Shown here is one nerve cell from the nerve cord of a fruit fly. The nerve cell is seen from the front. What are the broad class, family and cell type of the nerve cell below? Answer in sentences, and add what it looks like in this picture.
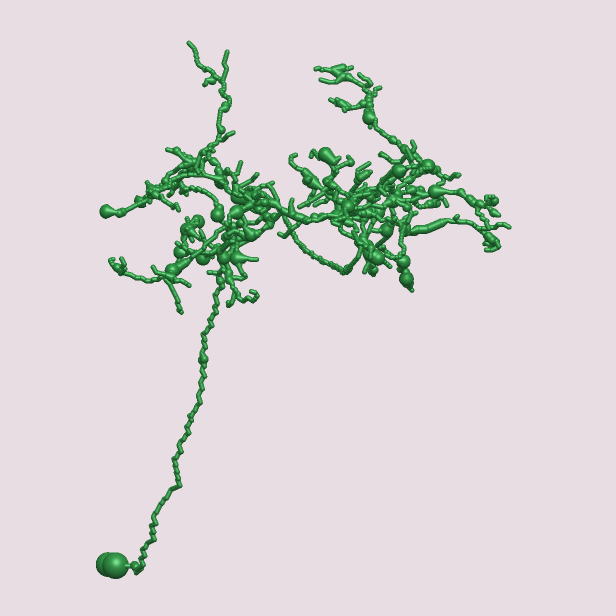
This is a nerve-cord intrinsic neuron. The family is hemilineage 00A. It is of cell type IN00A058. The picture shows dozens of branch ends. As drawn here it is taller than it is wide.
